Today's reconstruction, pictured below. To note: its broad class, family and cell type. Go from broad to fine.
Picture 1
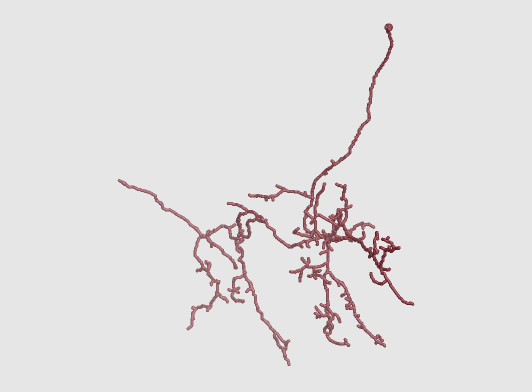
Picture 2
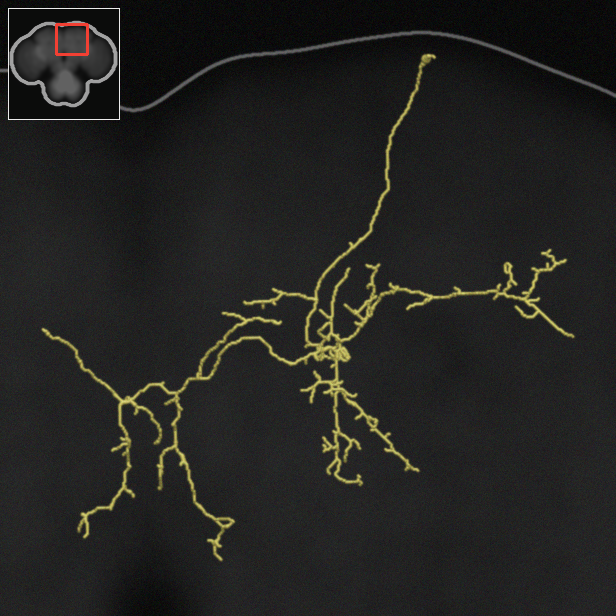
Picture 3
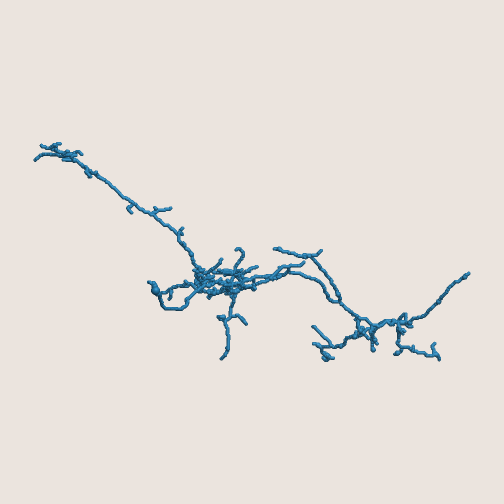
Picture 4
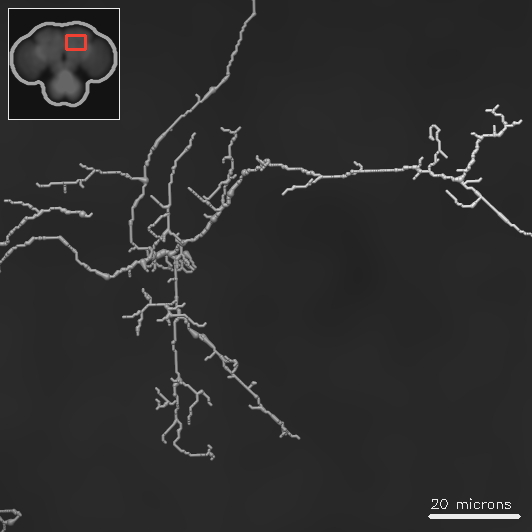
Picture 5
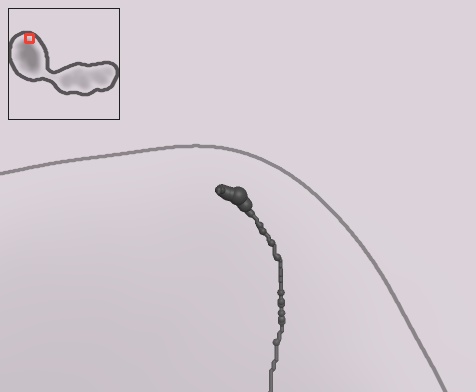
central-brain intrinsic neuron; hemilineage CLp1; CL170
